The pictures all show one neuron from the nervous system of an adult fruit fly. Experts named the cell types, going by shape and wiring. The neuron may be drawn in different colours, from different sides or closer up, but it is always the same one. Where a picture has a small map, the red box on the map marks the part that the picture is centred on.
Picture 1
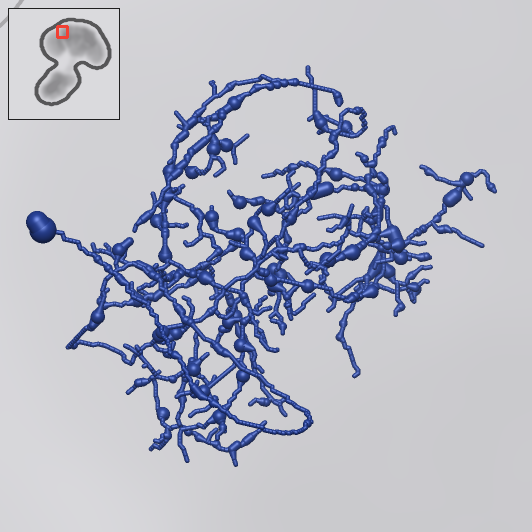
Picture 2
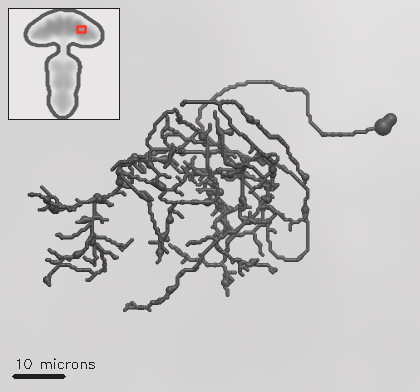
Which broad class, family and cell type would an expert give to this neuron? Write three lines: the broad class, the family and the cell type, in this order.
central-brain intrinsic neuron
hemilineage LHl4_dorsal
CB2678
